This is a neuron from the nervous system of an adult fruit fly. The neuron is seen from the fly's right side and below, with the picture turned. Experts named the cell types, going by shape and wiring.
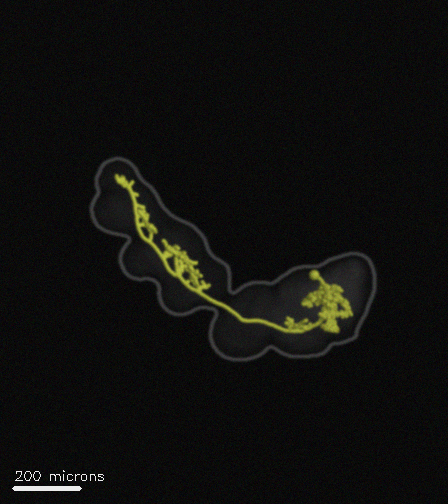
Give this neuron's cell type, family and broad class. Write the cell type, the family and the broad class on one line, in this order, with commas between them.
DNp69, hemilineage SMPpv2_ventral, descending neuron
